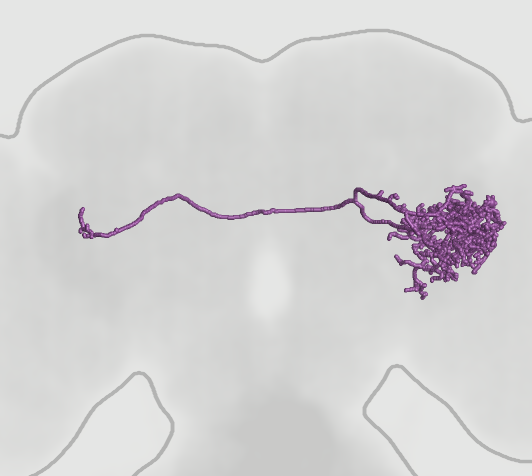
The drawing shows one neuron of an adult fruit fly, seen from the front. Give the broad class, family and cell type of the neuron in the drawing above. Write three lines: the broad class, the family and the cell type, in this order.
central-brain intrinsic neuron
hemilineage VLPl2_medial
PVLP014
